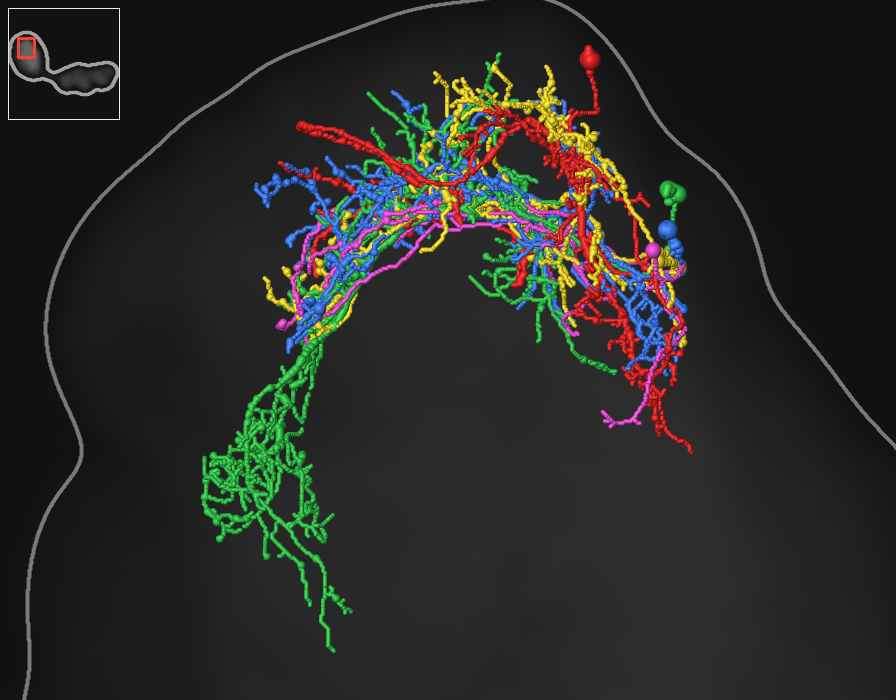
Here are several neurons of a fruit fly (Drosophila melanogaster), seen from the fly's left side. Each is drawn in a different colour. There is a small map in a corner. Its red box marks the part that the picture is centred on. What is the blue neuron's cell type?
SMP189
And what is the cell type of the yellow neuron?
SMP257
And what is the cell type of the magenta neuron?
SMP270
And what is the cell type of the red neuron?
SMP239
